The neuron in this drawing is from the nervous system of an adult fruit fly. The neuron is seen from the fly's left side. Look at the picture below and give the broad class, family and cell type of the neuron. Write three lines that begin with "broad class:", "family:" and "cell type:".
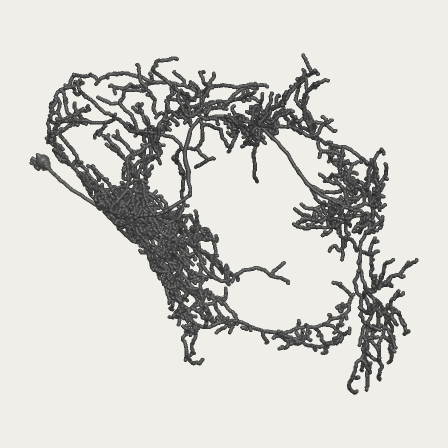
broad class: central-brain intrinsic neuron
family: hemilineage CREa1_ventral
cell type: mALD1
